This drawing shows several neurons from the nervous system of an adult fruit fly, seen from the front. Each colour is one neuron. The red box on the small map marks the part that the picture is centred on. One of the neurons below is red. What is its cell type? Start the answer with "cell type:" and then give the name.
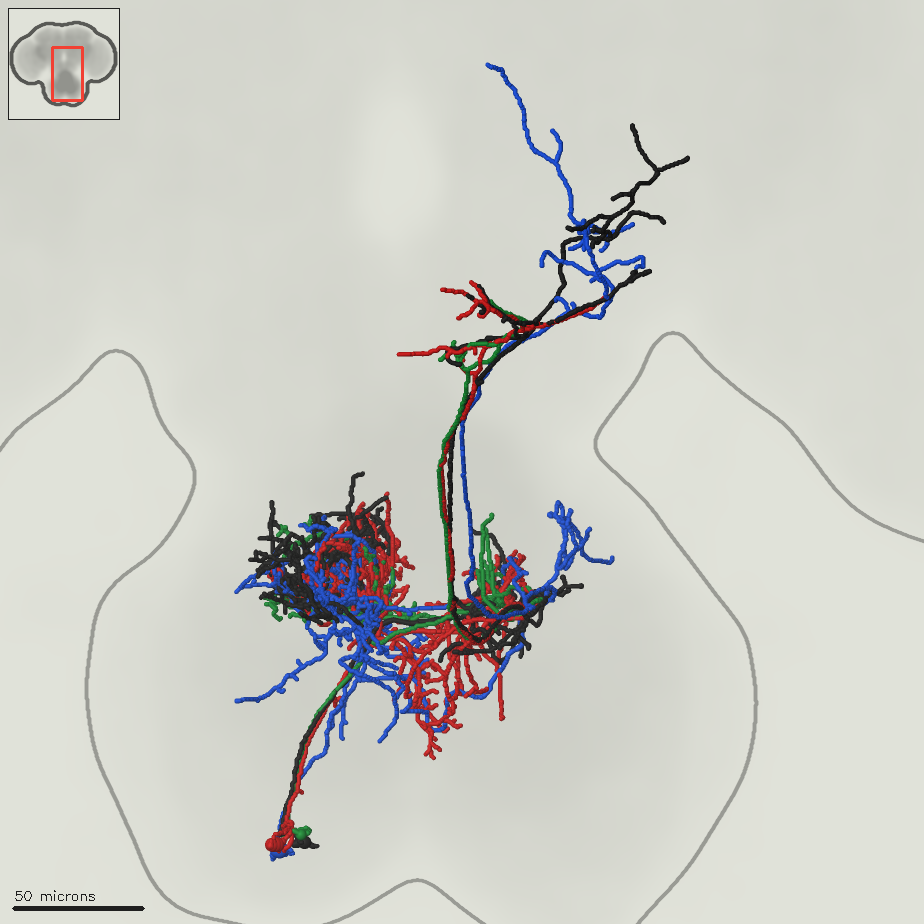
cell type: AN07B046_c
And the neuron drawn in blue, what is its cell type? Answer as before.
cell type: AN07B025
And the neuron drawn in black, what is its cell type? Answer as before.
cell type: AN07B021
